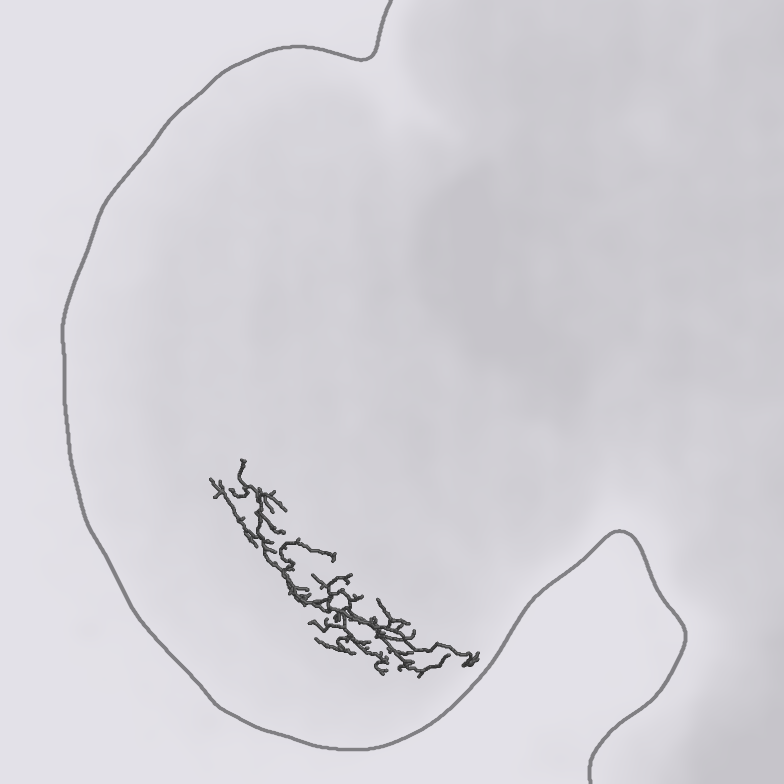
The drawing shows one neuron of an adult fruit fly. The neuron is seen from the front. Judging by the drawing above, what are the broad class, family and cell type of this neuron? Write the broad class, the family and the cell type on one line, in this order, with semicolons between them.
optic-lobe intrinsic neuron; Cm; Cm13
